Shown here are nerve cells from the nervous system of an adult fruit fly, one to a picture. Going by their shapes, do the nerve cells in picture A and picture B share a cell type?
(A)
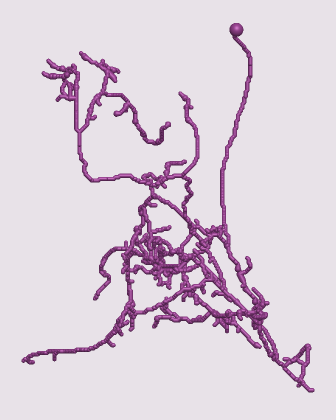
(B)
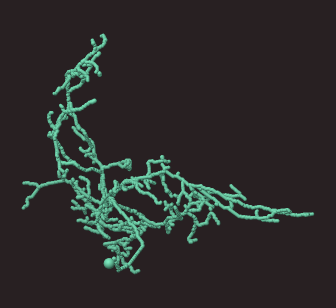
no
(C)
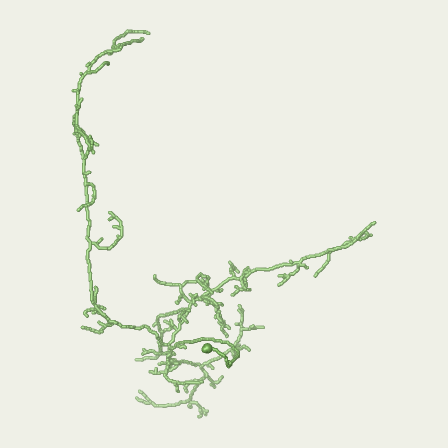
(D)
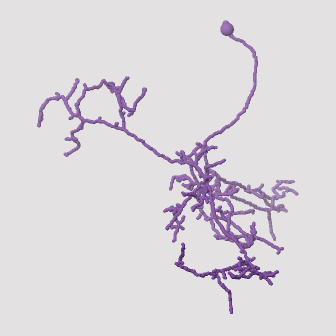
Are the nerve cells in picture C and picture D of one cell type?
no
